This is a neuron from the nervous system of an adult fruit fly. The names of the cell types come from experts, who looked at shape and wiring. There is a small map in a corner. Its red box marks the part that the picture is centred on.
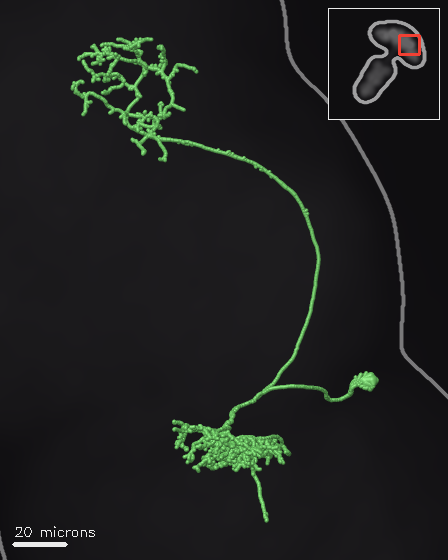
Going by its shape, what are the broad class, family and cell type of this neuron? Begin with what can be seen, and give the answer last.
It lies in the brain. By the scale bar it is about 190 microns tall in this view. It is a visual projection neuron. Its family is hemilineage SLPa&l1_lateral. The cell type is LC33.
